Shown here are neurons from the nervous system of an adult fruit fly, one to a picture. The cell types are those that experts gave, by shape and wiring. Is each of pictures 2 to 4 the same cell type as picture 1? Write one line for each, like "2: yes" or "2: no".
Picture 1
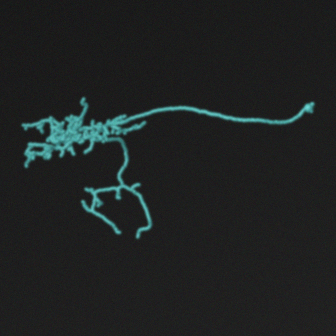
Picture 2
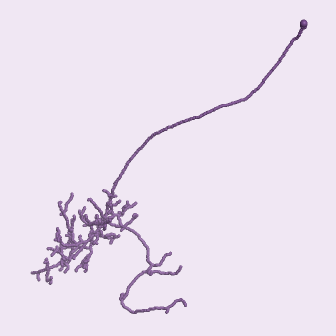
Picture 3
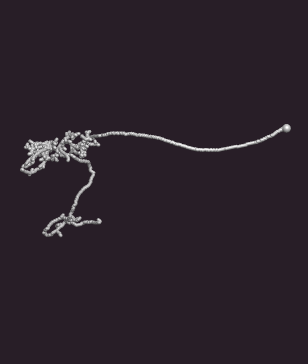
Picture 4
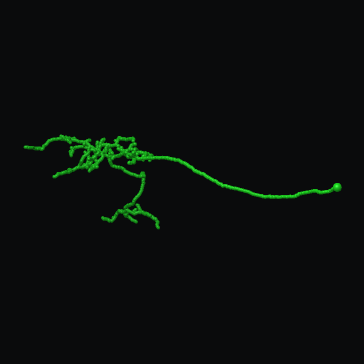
2: yes
3: no
4: no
